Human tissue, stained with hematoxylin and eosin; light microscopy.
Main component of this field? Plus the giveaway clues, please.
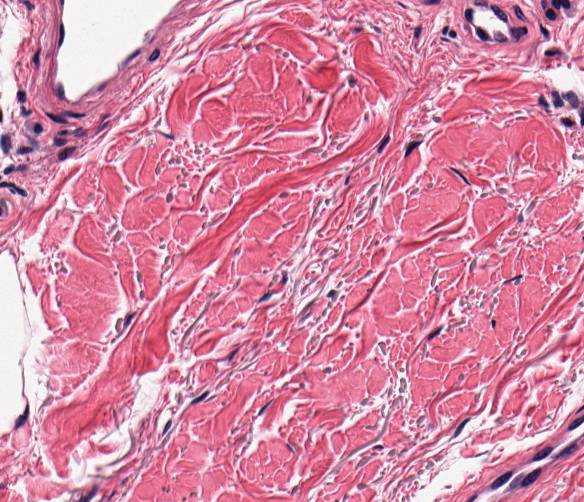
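Dermis occupies this field. Most of it is filled by closely packed pink fibres, cut mainly in cross-section.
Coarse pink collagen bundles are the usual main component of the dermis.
Nuclei are sparse among the fibres, and the few present are dark and elongated.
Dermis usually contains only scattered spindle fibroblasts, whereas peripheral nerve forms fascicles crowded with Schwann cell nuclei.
No epithelium is present.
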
